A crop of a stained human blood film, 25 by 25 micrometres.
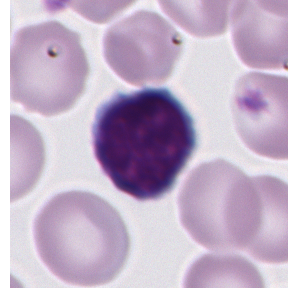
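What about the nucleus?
Roughly round, no lobes or deep indentation, about 9 micrometres across.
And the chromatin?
Dense, dark purple, clumped-looking from small paler patches.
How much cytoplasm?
A very thin blue rim at the nucleus edge; the outline is slightly uneven and bumpy.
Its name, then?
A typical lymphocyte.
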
